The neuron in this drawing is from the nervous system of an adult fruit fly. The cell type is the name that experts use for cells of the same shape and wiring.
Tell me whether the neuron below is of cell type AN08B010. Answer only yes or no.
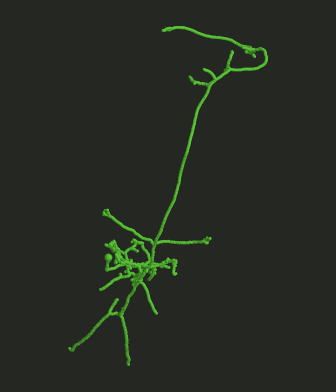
yes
